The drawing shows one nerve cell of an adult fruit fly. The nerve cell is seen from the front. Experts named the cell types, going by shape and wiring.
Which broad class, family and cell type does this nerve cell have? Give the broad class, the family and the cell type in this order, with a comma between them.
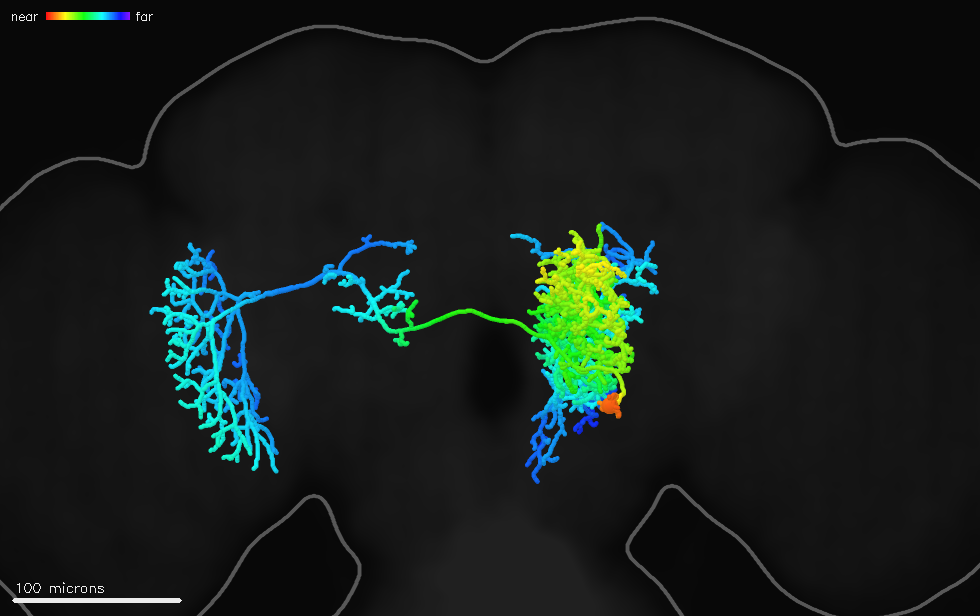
visual centrifugal neuron, LoVC, LoVC11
